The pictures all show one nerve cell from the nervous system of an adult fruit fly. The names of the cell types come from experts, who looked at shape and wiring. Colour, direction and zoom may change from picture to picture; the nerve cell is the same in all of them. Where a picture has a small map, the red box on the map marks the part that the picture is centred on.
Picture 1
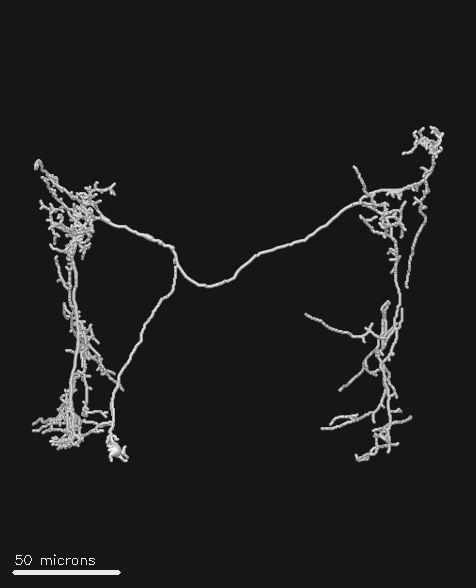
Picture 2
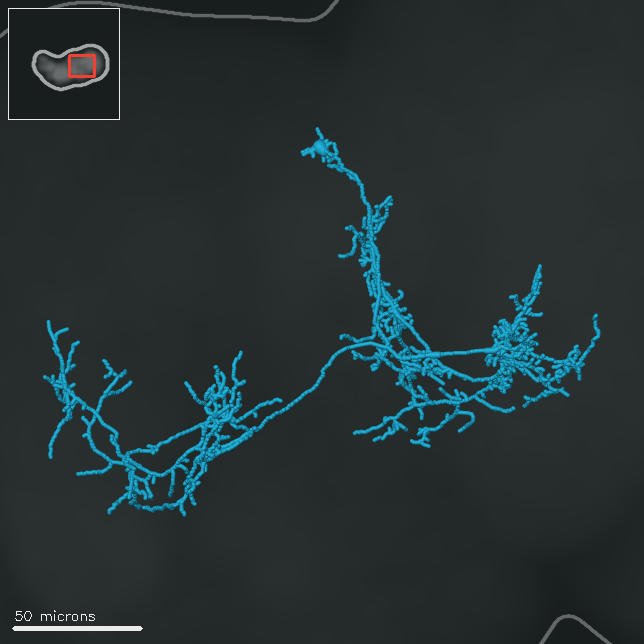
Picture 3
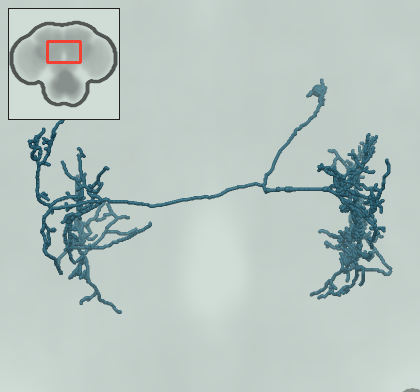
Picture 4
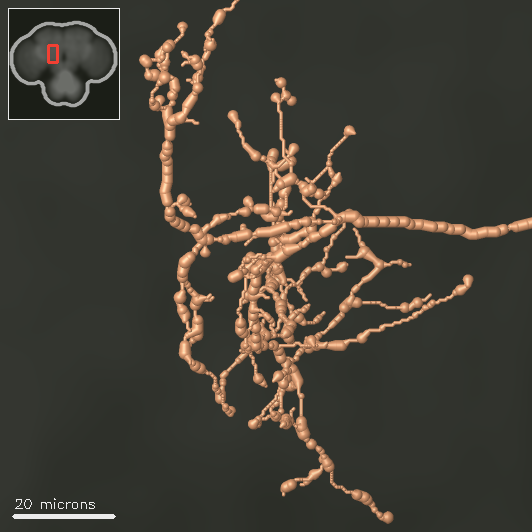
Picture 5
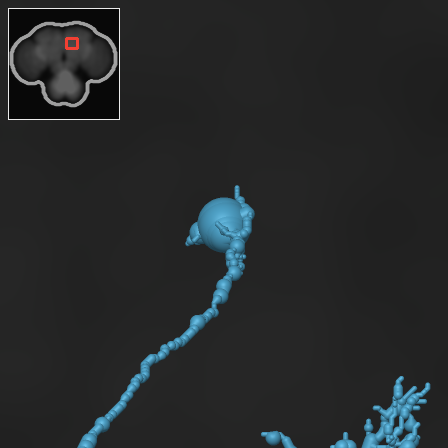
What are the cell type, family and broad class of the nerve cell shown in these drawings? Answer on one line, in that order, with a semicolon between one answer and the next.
PS196_b; hemilineage 07B; central-brain intrinsic neuron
